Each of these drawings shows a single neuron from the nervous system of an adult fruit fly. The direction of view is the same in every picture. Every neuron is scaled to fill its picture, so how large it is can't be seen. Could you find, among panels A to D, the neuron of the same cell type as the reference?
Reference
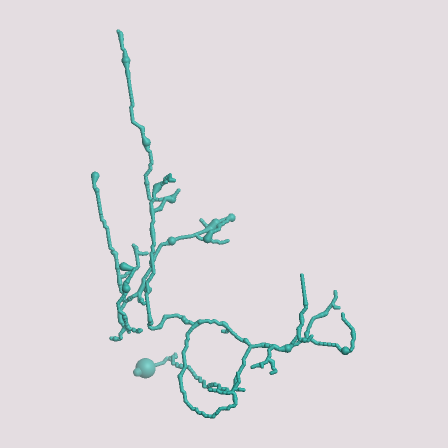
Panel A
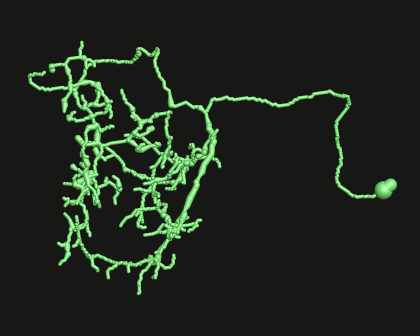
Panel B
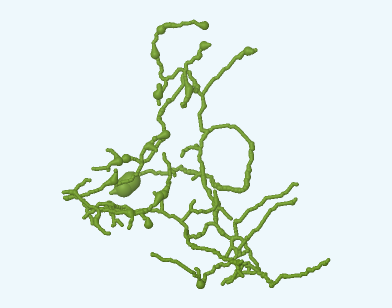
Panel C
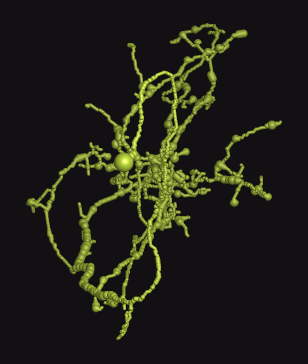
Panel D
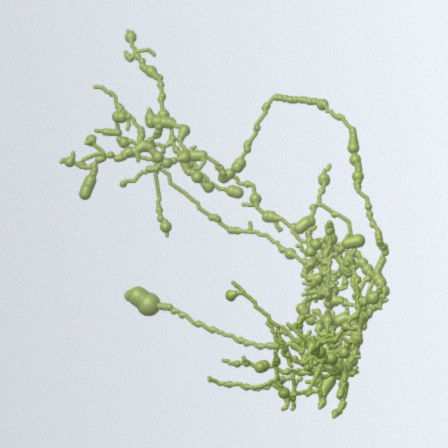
Panel B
